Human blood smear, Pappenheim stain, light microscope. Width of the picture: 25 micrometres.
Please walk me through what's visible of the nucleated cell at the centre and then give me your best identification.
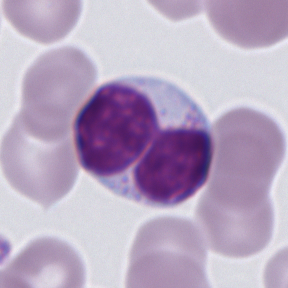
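The chromatin here looks dark purple and condensed, though I see a few paler patches. In neither lobe can I make out a distinct nucleolus. Sparse, fine reddish-purple granules lie scattered in the cytoplasm, and the surface has no projections. So: a large granular lymphocyte.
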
